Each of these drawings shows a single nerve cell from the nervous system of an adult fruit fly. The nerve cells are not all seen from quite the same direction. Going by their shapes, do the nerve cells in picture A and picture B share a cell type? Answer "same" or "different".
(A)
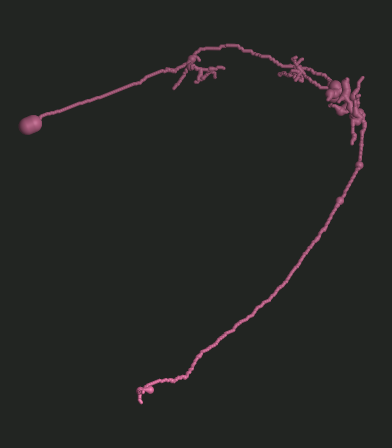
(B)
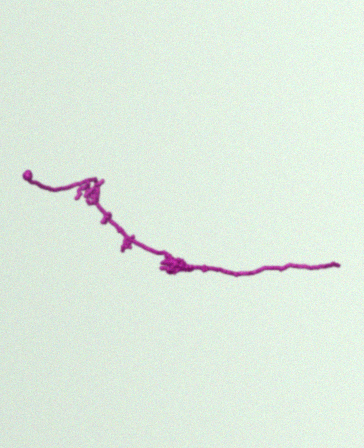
different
